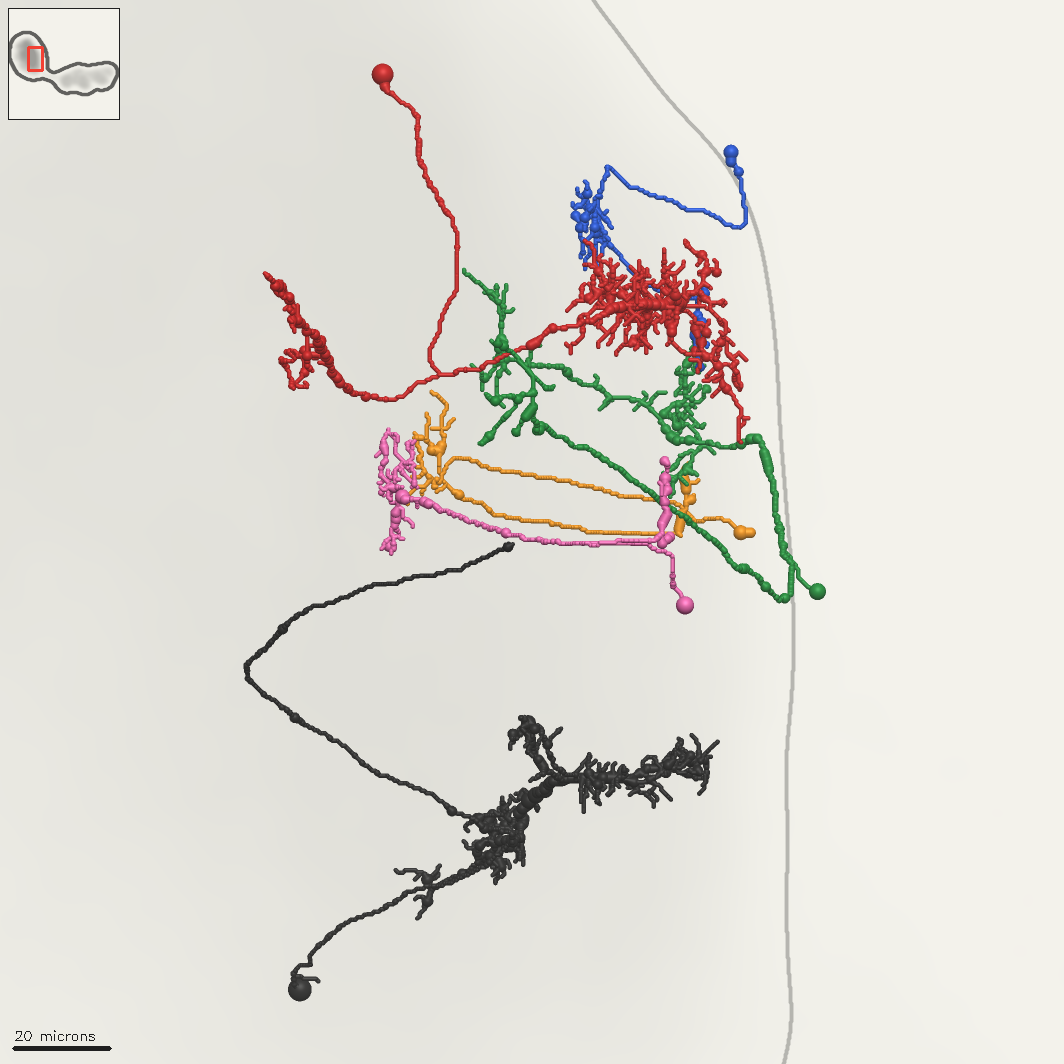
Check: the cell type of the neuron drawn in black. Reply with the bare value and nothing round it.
TmY14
